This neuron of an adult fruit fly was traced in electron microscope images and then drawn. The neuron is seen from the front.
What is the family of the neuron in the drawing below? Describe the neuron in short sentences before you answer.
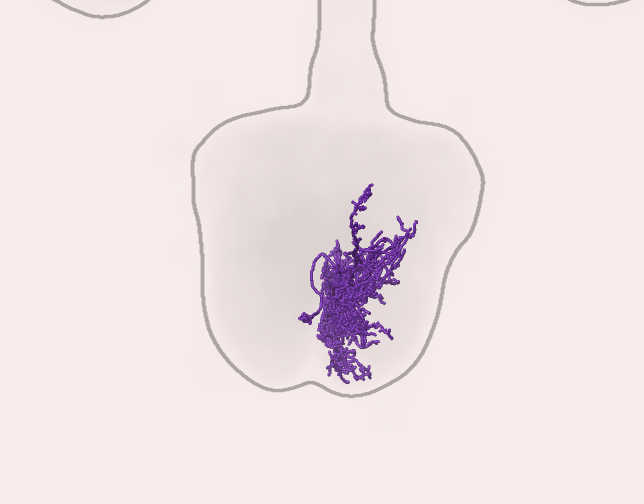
In this view it is taller than it is wide. This is a nerve-cord intrinsic neuron. Its family is hemilineage 05B.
